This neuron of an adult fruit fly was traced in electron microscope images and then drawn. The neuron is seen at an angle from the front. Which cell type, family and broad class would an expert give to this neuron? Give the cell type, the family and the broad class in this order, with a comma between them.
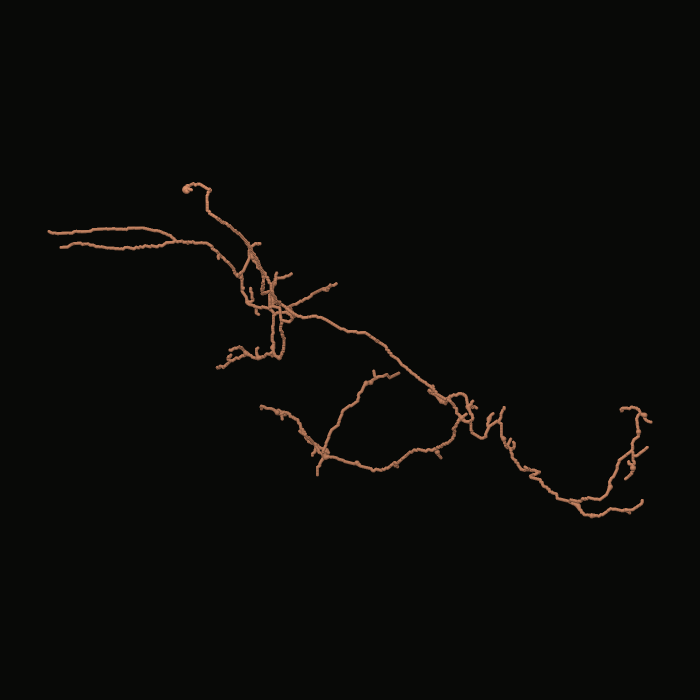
CL048, hemilineage SMPad2, central-brain intrinsic neuron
